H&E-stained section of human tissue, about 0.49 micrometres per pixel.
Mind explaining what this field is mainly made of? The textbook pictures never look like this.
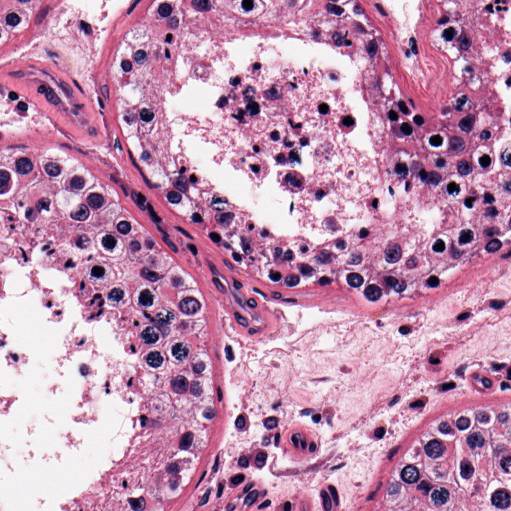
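Seminiferous tubule dominates the field. Each tubule is lined by a stratified epithelium several cells deep, built of rounded cells with round nuclei.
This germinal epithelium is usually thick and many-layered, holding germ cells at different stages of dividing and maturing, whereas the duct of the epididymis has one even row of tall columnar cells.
In the upper central tubule, the lumen holds loose detached cells and small dark nuclear fragments in pale wispy material. Between tubules at lower centre the tissue is loose, pale pink and fibrillary, with scattered nuclei.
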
